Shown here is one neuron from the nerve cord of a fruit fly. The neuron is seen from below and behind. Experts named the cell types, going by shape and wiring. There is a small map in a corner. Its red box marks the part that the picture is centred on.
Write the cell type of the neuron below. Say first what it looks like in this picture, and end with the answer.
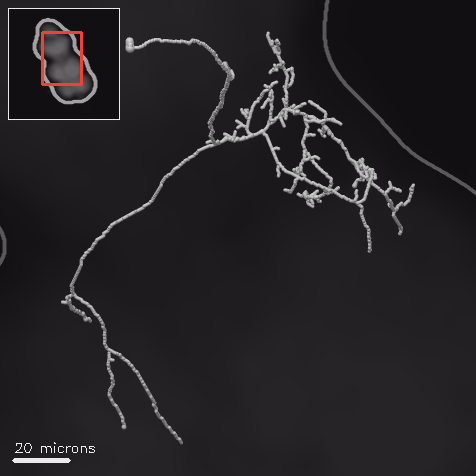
By the scale bar it is about 150 microns tall in this view. The picture shows dozens of branch ends. This is a nerve-cord intrinsic neuron. Its cell type is IN07B099.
